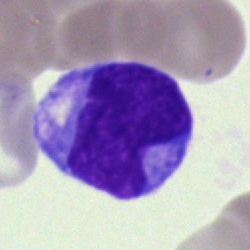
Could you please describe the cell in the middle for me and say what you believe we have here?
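The cell has a roughly round outline with a smooth border. Its cytoplasm is scant, stains blue and is broadest on the left side. No nucleoli are visible in the nucleus. The cell is a monocyte.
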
